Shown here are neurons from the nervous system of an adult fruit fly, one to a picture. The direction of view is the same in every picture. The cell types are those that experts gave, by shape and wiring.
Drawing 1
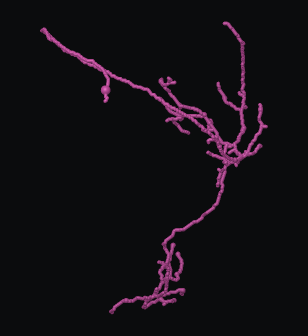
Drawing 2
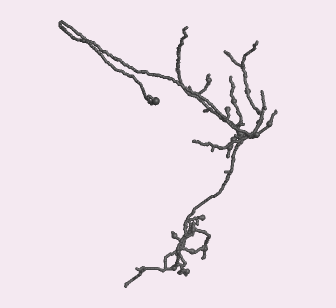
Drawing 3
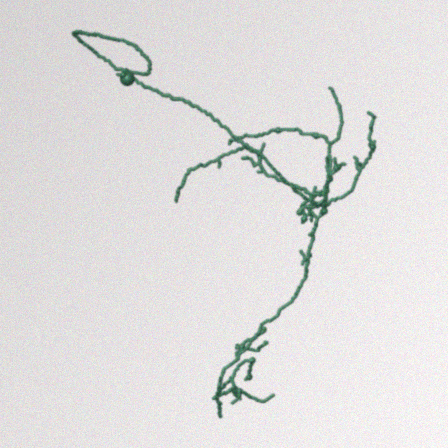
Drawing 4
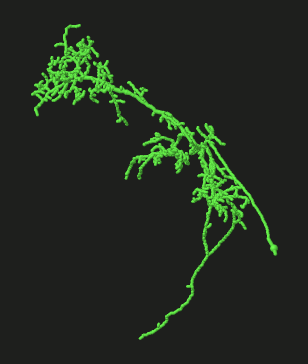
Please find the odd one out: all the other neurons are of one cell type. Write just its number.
4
